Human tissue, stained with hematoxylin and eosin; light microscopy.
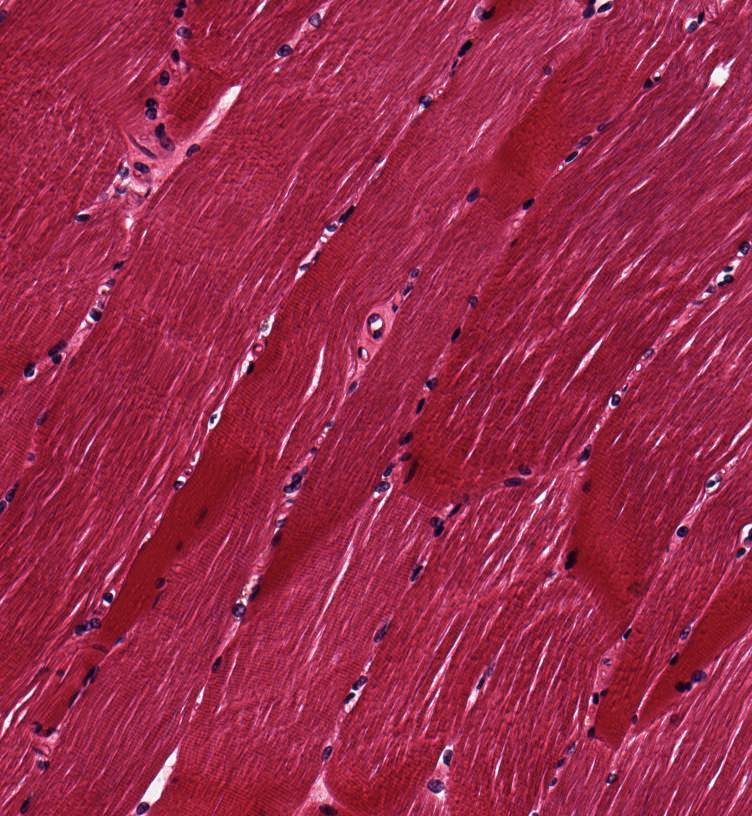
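Skeletal muscle, haematoxylin and eosin stain. Broad, unbranched fibres are crossed by fine transverse striations. Small, dark, oval to elongated nuclei lie at the edges of the fibres rather than in their centres.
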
